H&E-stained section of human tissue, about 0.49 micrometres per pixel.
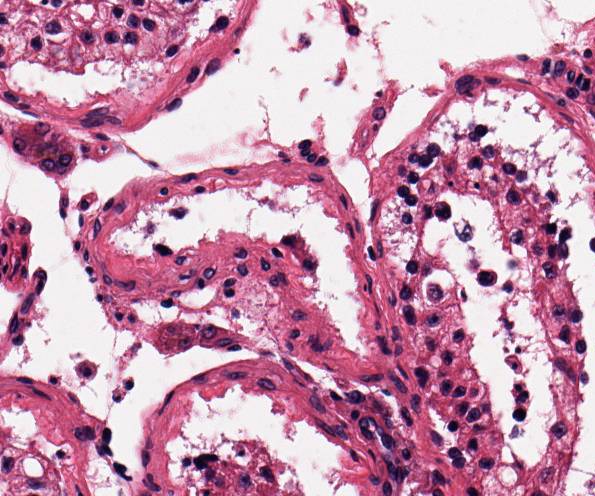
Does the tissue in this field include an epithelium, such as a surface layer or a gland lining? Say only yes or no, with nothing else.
Yes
